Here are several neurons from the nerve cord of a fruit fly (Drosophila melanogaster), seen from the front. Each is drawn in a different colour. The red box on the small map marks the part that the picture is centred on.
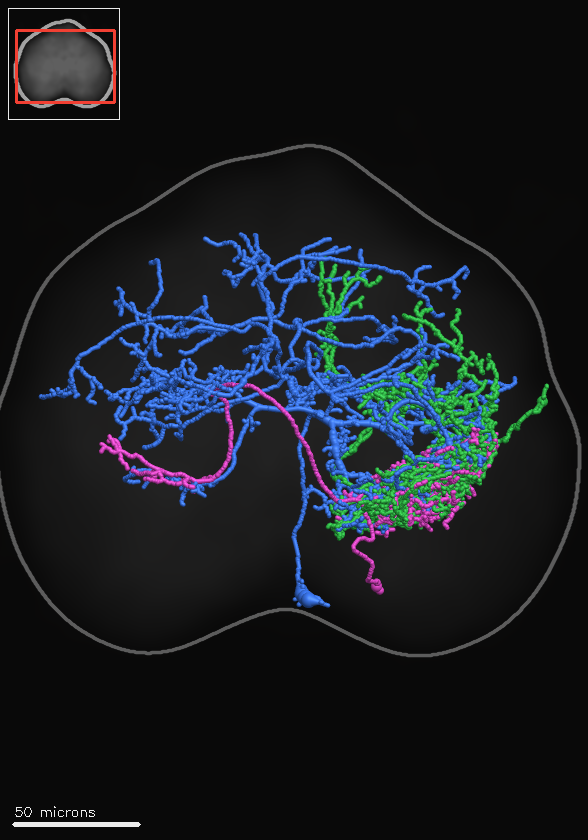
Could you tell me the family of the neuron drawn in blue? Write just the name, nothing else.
hemilineage 06B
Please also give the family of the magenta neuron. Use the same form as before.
hemilineage 06B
